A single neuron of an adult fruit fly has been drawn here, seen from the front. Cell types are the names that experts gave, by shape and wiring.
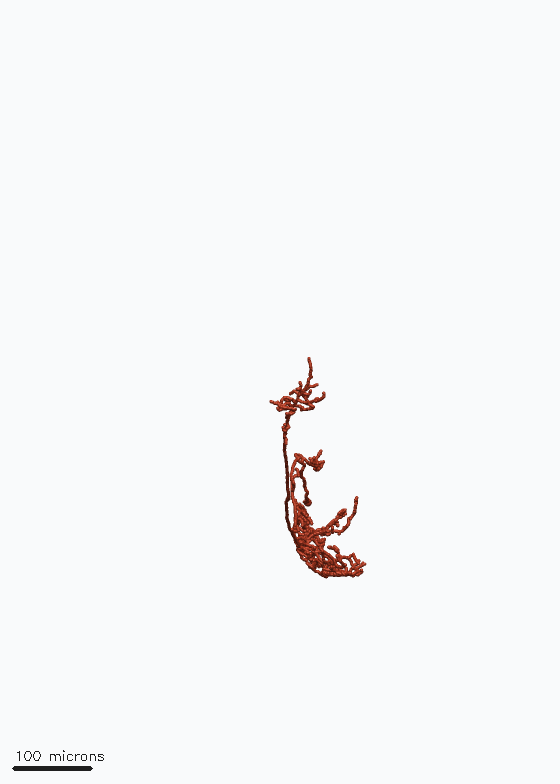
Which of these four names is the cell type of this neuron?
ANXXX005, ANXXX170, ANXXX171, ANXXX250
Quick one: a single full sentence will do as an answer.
The cell type to which this neuron belongs is ANXXX170.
